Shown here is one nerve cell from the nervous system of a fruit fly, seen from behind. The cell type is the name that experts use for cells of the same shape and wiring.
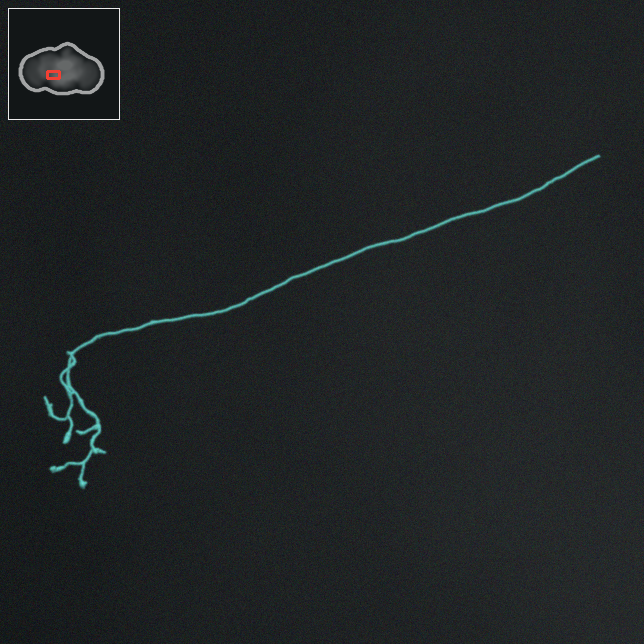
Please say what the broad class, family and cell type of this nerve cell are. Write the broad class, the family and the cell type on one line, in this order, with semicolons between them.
sensory neuron entering the brain; class olfactory; ORN_VL2p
